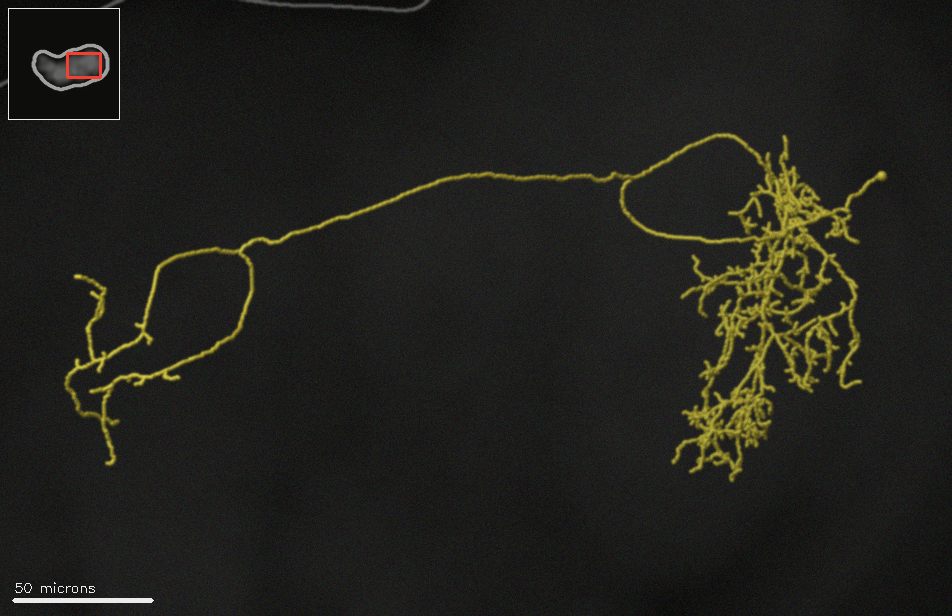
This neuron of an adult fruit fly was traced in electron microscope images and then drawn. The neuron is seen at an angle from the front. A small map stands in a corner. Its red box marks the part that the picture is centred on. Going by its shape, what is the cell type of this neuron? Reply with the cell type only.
AVLP234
